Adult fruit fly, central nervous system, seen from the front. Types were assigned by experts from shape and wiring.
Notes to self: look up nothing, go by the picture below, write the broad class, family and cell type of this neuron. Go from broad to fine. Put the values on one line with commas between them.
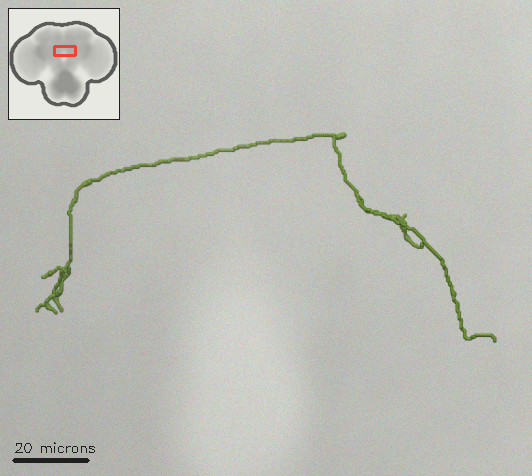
sensory neuron entering the brain, class olfactory, ORN_DC2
